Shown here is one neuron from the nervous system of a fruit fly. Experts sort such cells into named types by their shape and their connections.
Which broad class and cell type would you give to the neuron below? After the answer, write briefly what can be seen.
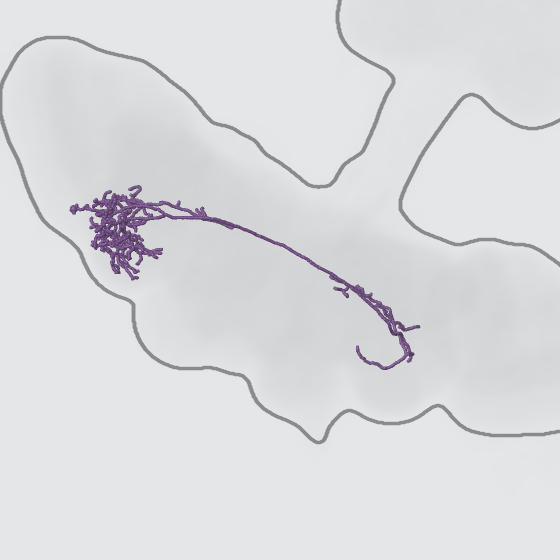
It is a central-brain intrinsic neuron. The cell type is AVLP219_b. The cell body can be seen on the left of the picture. In this view it is wider than it is tall.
